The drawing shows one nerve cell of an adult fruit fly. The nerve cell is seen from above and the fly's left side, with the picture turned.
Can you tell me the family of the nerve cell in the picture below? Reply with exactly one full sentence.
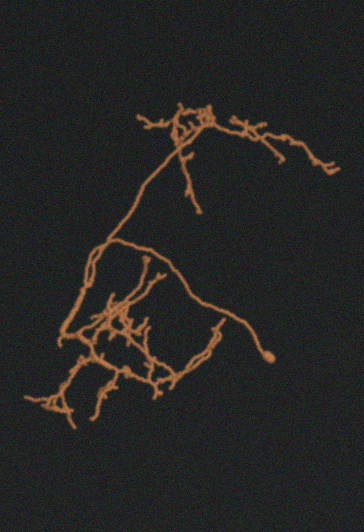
To family hemilineage VLPp2 belongs this nerve cell.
